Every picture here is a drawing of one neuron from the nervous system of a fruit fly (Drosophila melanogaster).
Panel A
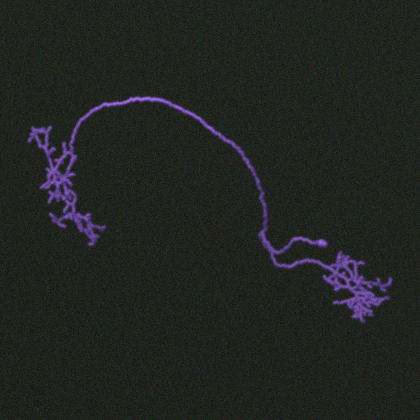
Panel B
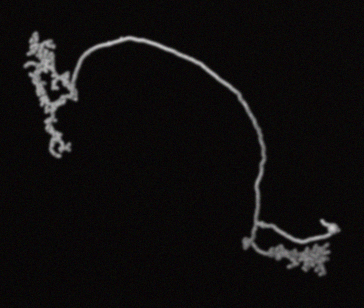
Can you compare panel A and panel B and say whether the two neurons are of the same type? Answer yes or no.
yes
